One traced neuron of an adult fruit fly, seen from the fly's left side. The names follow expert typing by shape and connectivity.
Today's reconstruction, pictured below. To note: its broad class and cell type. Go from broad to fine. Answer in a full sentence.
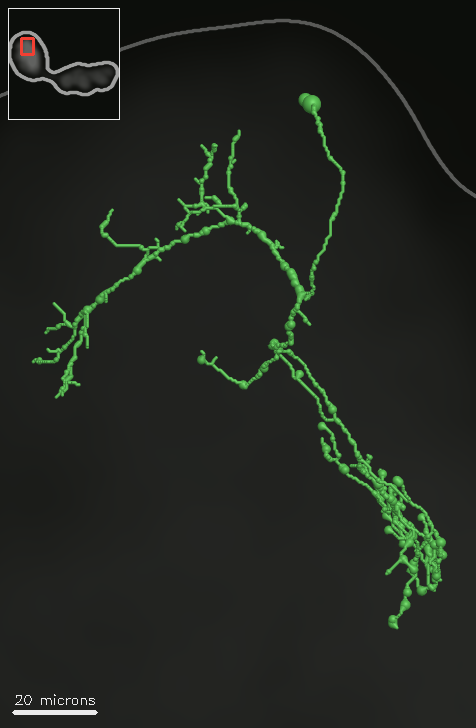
A central-brain intrinsic neuron, type IB042.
